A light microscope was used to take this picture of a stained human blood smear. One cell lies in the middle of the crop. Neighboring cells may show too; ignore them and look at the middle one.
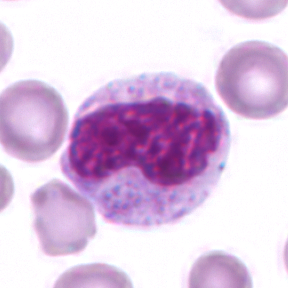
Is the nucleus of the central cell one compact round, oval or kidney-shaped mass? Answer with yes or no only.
Yes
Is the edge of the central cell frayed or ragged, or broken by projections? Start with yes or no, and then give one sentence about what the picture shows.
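No. The cell outline is roughly round and smooth.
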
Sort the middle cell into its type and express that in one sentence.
Whatever else lies nearby, the middle cell is a metamyelocyte.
